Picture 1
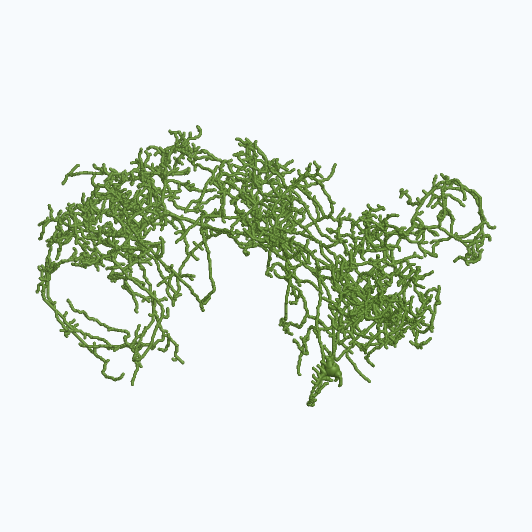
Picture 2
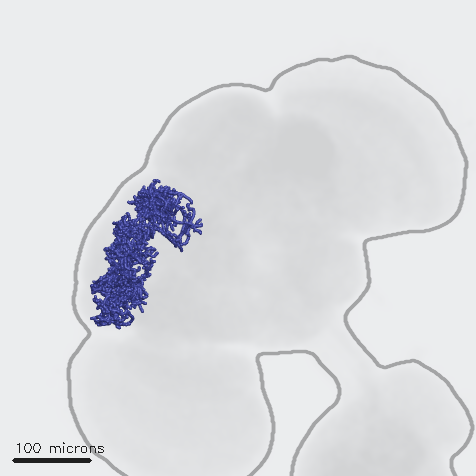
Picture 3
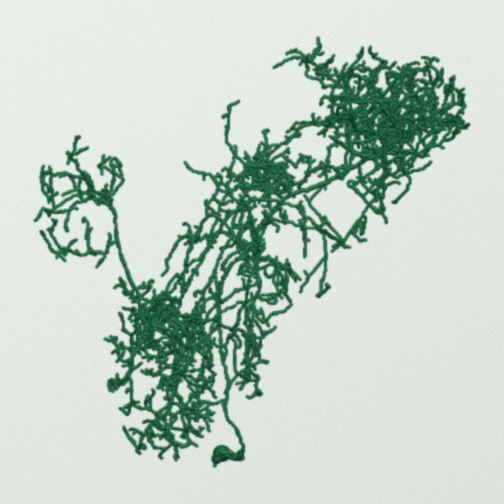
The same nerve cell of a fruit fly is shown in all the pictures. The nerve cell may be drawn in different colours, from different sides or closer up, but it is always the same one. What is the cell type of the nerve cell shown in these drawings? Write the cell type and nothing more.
LHCENT3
